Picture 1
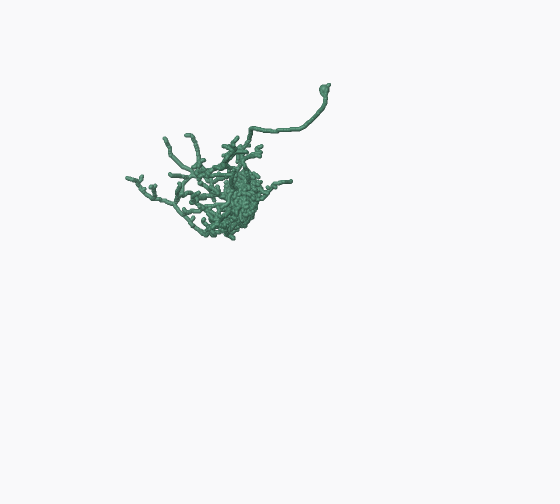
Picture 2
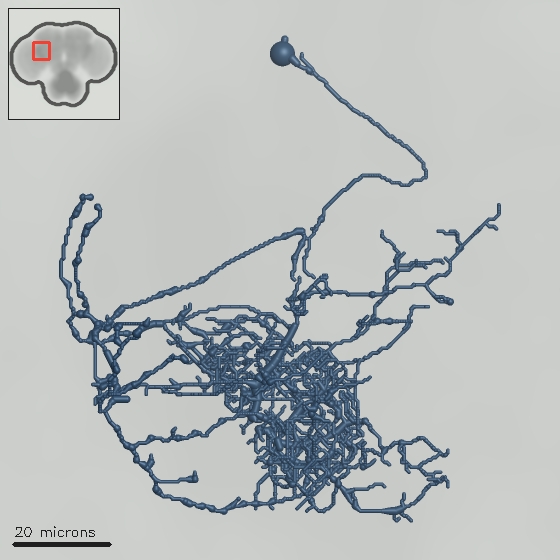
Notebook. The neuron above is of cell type: PVLP097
